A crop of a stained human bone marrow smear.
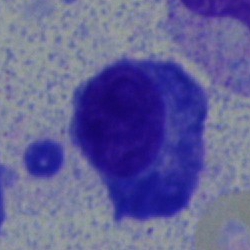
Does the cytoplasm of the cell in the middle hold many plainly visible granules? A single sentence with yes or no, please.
No, its cytoplasm is free of any visible granules.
